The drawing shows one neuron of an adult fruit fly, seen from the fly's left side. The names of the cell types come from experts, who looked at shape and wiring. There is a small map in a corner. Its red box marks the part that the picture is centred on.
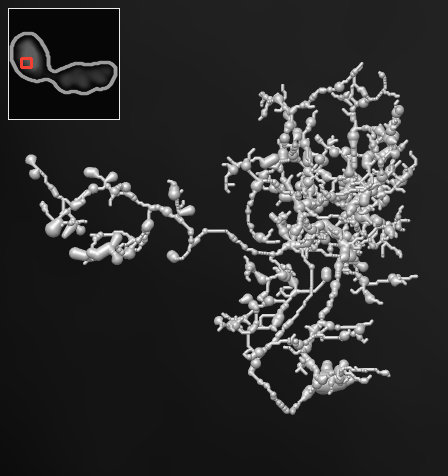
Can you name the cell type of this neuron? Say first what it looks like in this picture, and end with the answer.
As drawn here it is about as wide as it is tall. Its broad class is central-brain intrinsic neuron. Its cell type is SAD021_b.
